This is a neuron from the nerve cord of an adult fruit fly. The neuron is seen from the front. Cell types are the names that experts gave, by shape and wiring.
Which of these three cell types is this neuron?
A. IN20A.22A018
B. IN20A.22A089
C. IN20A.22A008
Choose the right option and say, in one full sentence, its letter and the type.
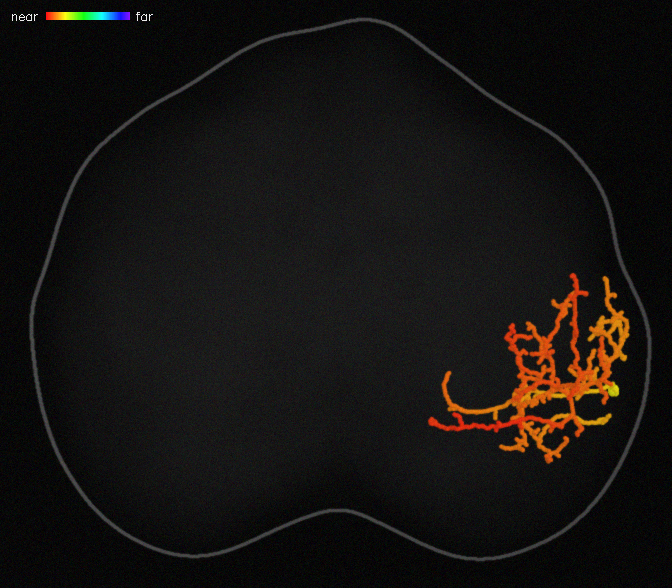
The matching cell type for the neuron is option A, IN20A.22A018.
